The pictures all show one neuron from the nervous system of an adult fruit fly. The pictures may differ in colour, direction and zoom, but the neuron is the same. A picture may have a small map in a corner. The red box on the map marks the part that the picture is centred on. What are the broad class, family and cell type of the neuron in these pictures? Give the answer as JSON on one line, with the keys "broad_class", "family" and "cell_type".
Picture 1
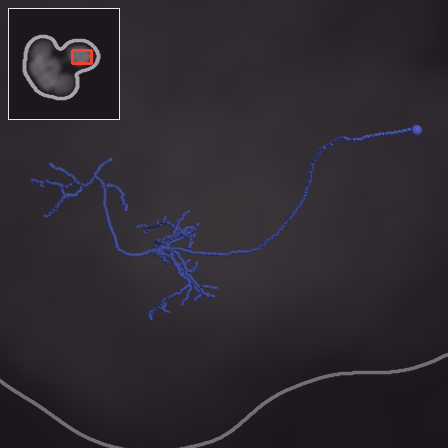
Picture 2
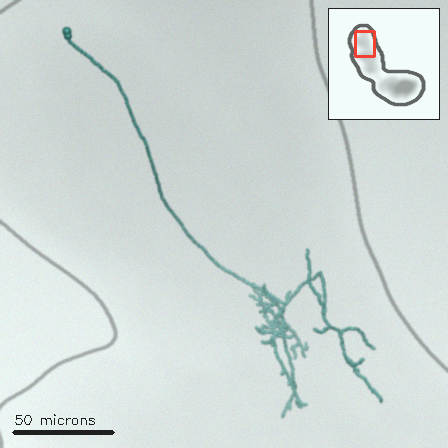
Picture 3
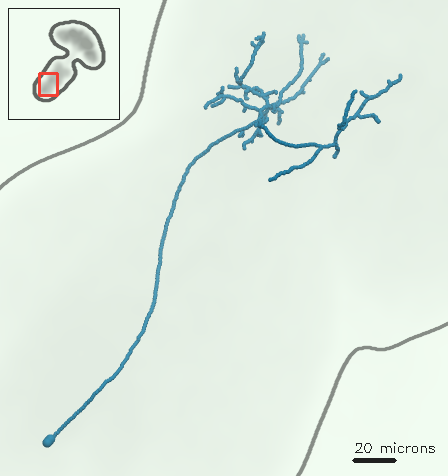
{"broad_class": "nerve-cord intrinsic neuron", "family": "hemilineage 06A", "cell_type": "IN06A110"}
